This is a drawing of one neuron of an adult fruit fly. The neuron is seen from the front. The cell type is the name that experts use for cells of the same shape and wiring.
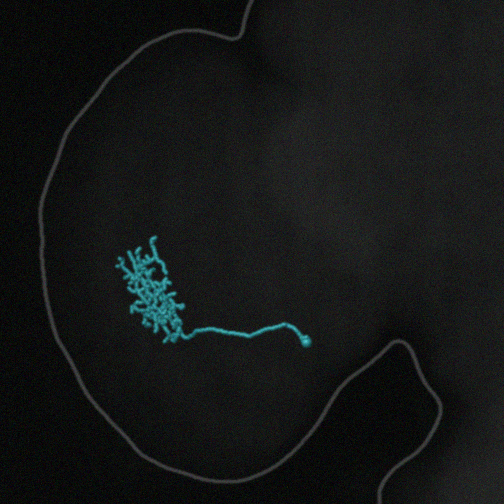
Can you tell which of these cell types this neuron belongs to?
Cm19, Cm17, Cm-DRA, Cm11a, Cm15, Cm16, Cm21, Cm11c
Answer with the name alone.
Cm11a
